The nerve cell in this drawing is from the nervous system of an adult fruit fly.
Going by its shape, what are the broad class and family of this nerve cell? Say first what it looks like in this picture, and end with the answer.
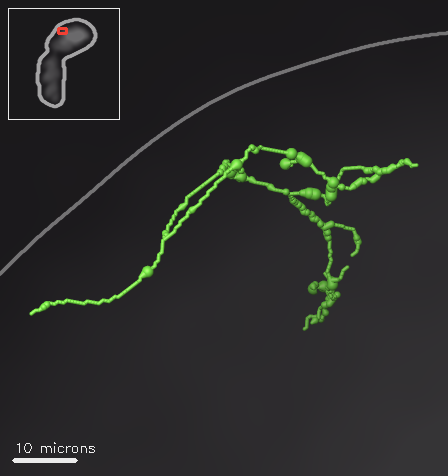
No cell body is drawn. From left to right in the picture it spans about 65 microns. There are a dozen or fewer branch ends. It is a sensory neuron entering the brain. Its family is called class mechanosensory.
